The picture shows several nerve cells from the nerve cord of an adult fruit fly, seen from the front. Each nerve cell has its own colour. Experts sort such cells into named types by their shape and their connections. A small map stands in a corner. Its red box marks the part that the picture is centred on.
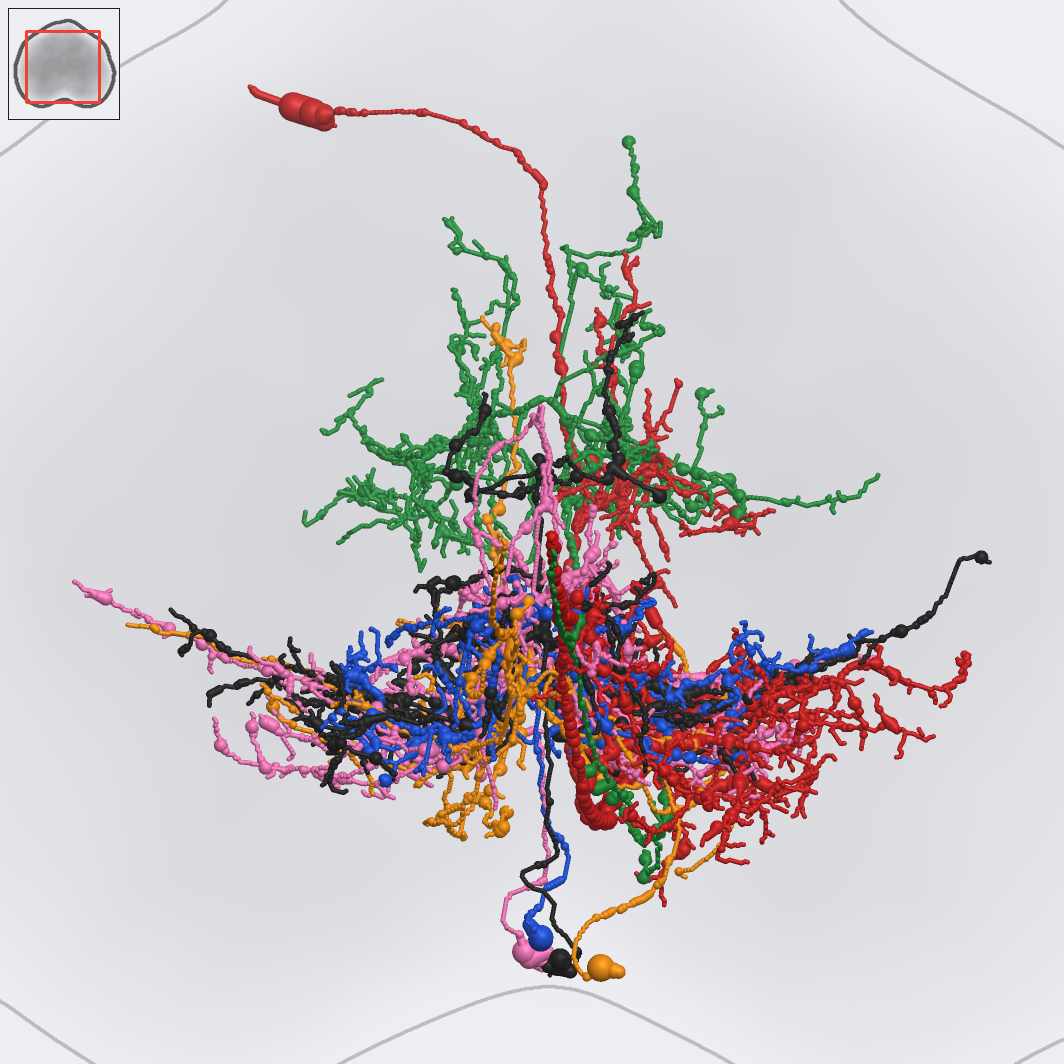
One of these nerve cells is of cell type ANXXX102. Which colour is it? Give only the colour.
red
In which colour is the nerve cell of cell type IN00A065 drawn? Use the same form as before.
blue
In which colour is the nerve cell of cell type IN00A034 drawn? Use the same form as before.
black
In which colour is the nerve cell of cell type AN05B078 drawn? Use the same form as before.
orange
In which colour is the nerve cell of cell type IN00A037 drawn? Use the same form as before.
pink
